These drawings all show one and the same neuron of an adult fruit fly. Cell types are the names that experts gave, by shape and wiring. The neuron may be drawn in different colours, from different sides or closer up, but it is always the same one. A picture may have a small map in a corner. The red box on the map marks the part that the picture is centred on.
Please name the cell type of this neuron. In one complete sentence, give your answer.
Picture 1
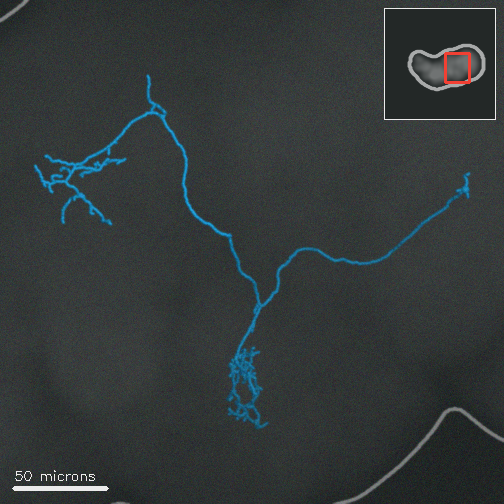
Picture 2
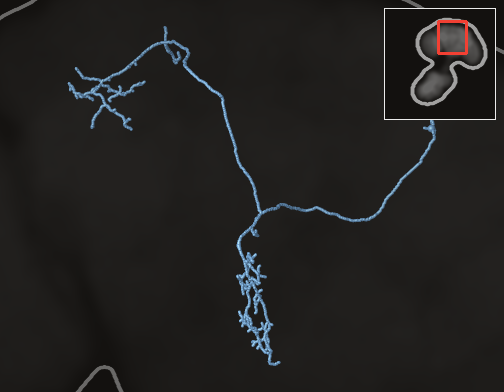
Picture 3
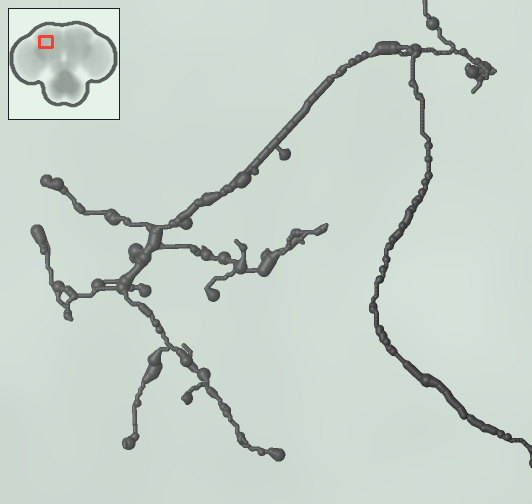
By type, the neuron is mAL5A2.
